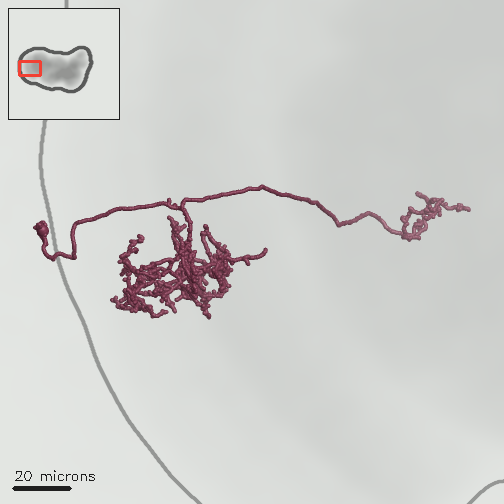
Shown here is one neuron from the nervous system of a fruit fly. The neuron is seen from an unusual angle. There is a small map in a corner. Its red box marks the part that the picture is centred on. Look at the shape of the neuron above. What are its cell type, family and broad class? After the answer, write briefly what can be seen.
The cell type is Tm26. The family is Tm. This is an optic-lobe intrinsic neuron. From left to right in the picture it spans about 160 microns. In this view it is more than twice as wide as it is tall.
